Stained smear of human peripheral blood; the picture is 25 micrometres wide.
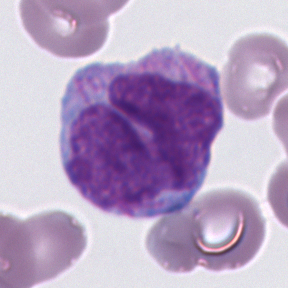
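Atypical promyelocyte in a peripheral blood smear. Its nucleus is folded, with a deep cleft running in from the top, and fills about 70% of the cell's area. The cytoplasm is widest along the top, where the cell edge is slightly ragged; no vacuoles are seen in it.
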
